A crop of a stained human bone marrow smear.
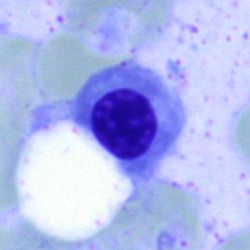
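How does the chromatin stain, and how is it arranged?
Dark purple and coarsely clumped.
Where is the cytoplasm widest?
On the upper right side of the nucleus.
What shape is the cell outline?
Irregular rather than smoothly round.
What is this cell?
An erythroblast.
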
